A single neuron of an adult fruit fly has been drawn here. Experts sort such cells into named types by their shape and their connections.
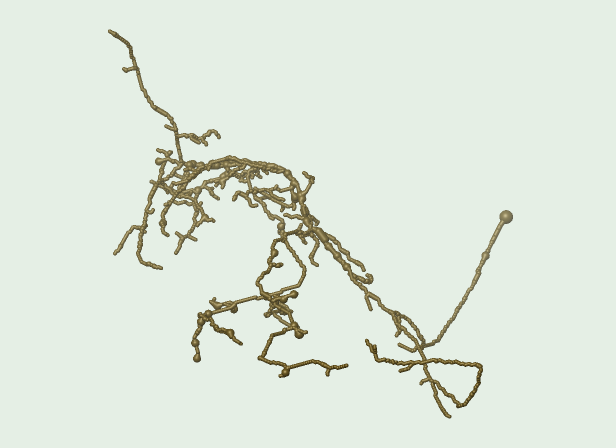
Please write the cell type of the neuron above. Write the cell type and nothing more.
LAL060_a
